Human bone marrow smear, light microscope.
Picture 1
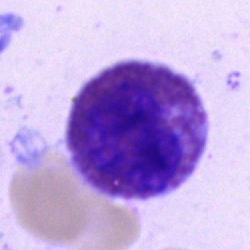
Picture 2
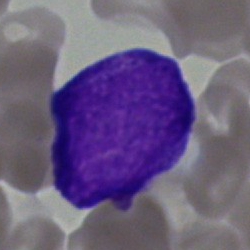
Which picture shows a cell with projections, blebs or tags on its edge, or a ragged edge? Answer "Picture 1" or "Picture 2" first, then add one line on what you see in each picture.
Picture 2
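Picture 1: No projections extend from the cell surface.
Picture 2: The cell's outline is irregular and somewhat angular rather than round.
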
